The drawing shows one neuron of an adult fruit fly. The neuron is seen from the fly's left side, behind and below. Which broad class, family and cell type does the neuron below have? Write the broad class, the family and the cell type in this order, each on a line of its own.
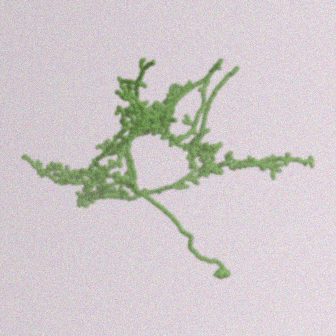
nerve-cord intrinsic neuron
hemilineage 05B
IN05B057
